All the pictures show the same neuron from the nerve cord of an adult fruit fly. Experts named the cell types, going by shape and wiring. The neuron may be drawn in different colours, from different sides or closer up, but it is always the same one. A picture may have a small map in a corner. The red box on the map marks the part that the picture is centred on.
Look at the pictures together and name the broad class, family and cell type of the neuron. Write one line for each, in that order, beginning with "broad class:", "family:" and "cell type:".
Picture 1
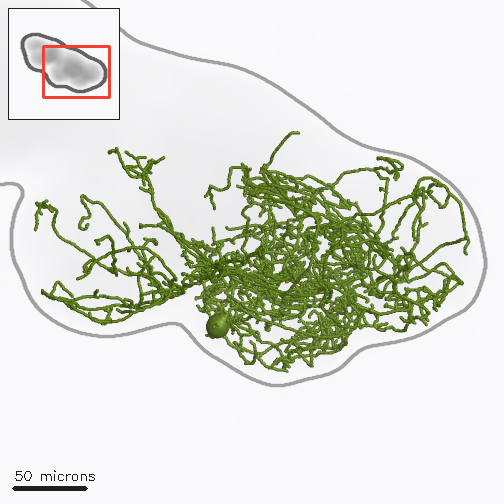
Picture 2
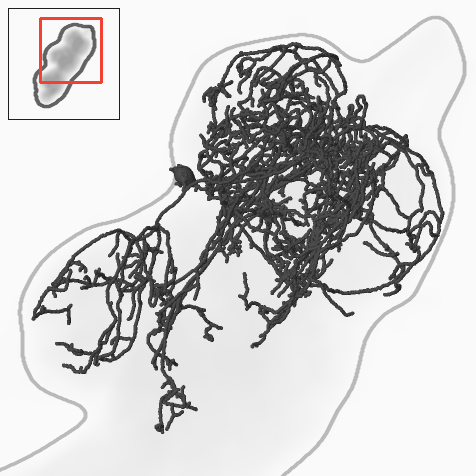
broad class: nerve-cord intrinsic neuron
family: hemilineage 27X
cell type: IN27X002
